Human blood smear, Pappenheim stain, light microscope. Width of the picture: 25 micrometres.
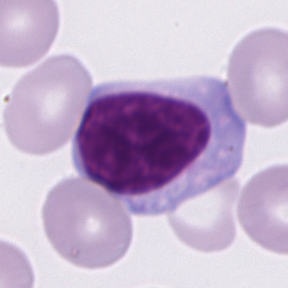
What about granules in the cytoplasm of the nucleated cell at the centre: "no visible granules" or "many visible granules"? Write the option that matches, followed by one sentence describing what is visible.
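No visible granules. No granules are visible in the cytoplasm.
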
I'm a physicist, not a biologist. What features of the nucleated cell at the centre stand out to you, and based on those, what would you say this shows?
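Start with the outline: it is irregular, with angular corners instead of a smooth round edge. The nucleus is one mass, with no lobes or deep indentations. Its chromatin is dark purple, condensed into coarse clumps, and no nucleoli show. This is a typical lymphocyte.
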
